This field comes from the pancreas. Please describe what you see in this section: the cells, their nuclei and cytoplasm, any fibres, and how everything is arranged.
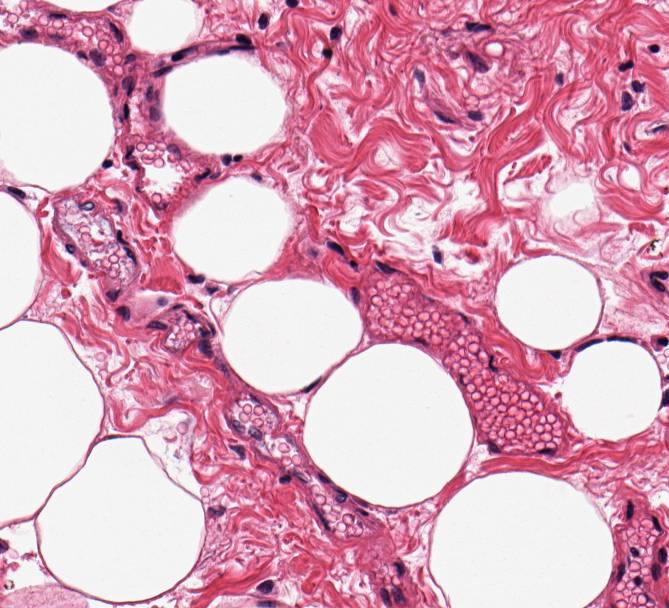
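Adipocytes: each bounded by a very thin membrane, with only an occasional flattened nucleus pressed at its edge. Collagen: wavy eosinophilic bundles, densest in the upper right. Red blood cells: small pale pink discs with paler centres. Stromal nuclei: scattered, small, dark and elongated.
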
